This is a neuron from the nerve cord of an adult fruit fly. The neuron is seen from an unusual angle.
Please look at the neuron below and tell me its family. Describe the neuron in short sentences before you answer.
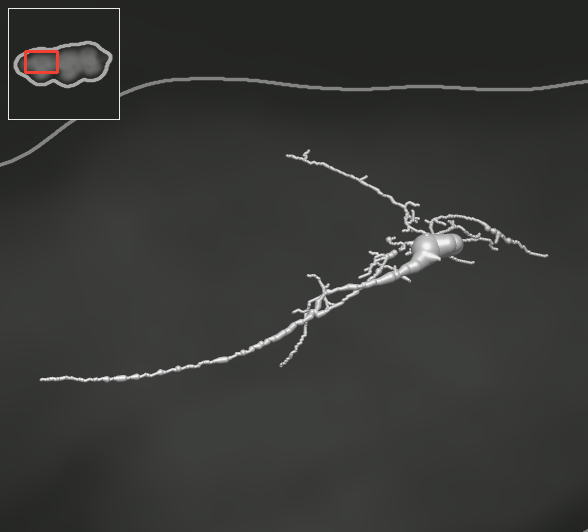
As drawn here it is wider than it is tall. This is a motor neuron of the nerve cord. The family is MNad.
